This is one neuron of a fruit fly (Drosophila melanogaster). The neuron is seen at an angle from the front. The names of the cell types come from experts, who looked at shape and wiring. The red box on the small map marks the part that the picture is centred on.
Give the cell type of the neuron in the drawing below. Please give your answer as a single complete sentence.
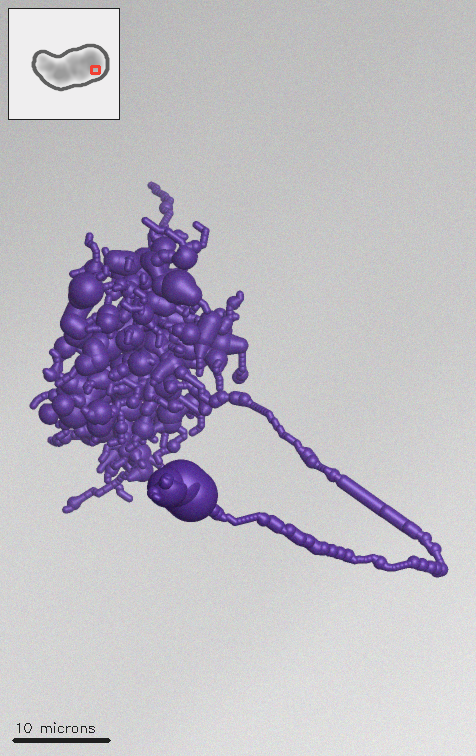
The cell type this neuron represents is Pm4.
